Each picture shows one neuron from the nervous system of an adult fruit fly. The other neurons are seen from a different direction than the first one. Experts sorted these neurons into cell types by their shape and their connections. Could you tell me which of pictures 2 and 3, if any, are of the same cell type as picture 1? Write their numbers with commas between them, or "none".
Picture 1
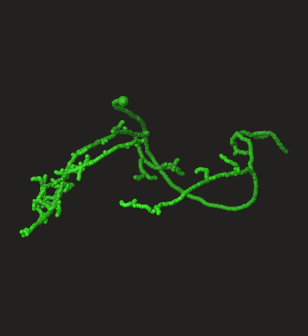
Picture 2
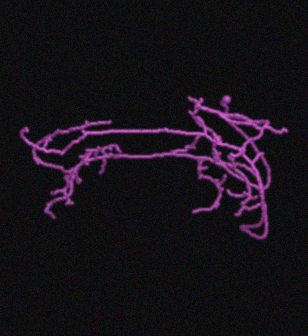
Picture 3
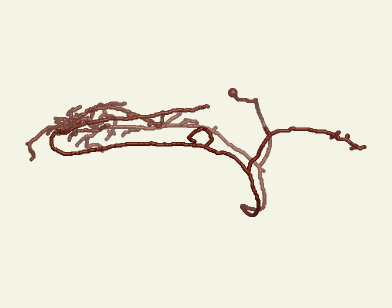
none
